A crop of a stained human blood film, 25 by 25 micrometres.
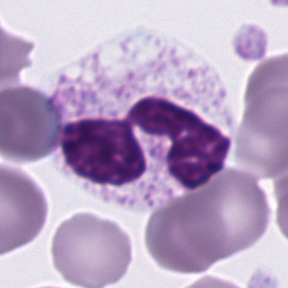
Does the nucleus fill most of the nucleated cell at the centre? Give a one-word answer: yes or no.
No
